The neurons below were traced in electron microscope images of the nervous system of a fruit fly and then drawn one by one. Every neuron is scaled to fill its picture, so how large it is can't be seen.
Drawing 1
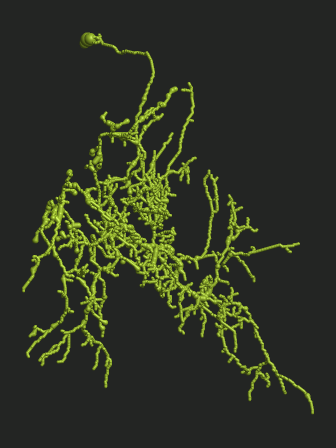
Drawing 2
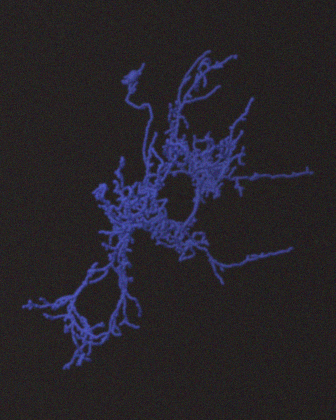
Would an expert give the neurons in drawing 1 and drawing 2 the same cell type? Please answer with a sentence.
They are of different cell types.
